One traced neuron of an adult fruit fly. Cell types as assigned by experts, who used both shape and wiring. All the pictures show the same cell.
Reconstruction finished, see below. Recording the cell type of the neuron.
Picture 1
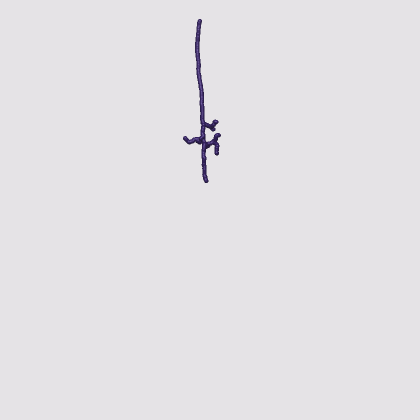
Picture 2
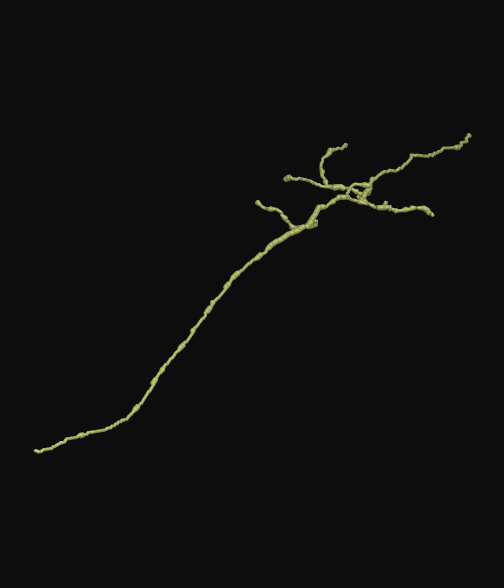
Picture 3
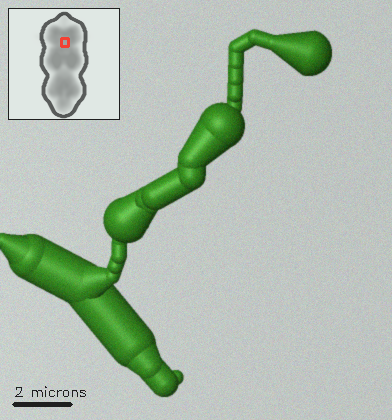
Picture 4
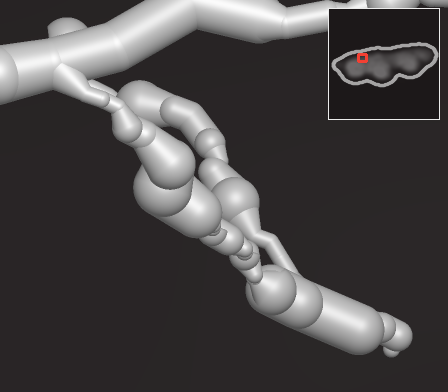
DNg110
